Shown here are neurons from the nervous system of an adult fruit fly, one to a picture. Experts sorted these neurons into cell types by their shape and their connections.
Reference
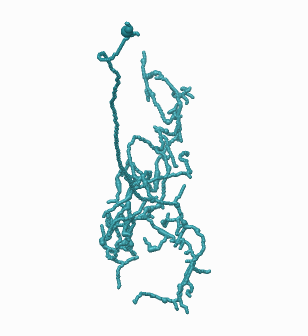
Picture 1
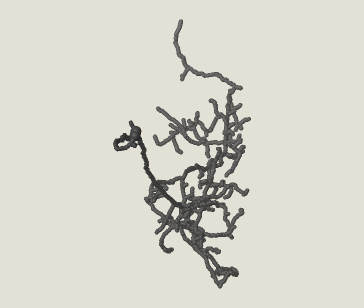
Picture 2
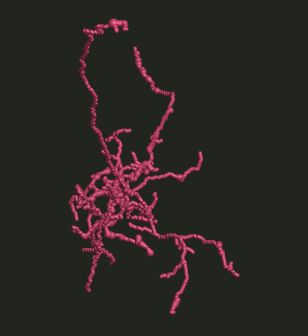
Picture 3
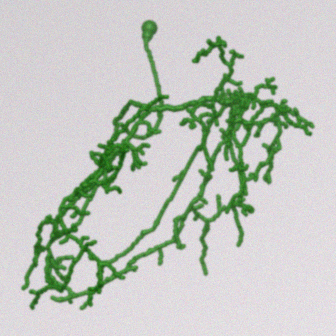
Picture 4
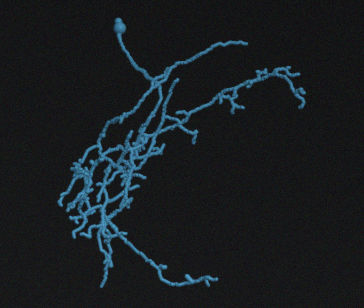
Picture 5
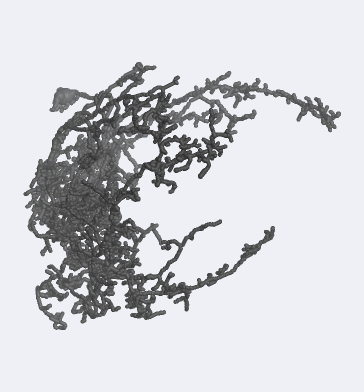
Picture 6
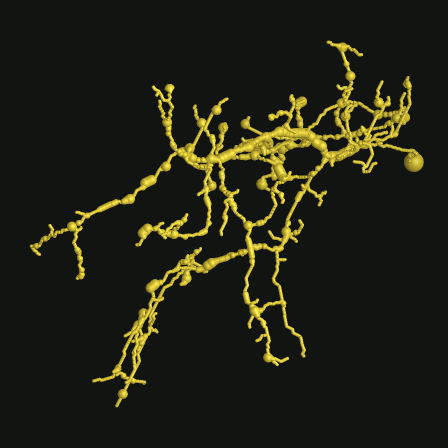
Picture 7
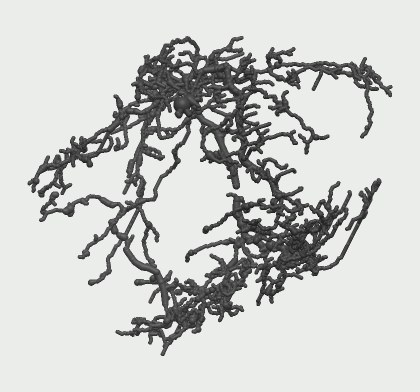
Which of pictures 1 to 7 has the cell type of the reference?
Picture 2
